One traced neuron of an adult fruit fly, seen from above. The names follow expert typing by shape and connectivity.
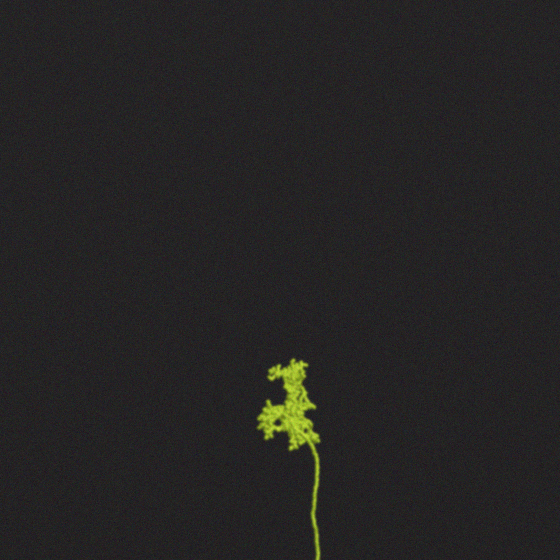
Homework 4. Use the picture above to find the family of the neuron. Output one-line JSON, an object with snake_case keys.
{"family": "hemilineage 06A"}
